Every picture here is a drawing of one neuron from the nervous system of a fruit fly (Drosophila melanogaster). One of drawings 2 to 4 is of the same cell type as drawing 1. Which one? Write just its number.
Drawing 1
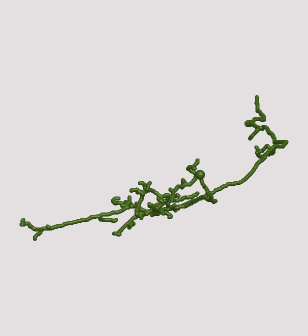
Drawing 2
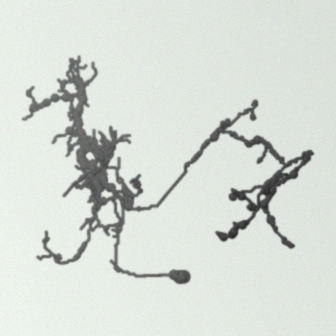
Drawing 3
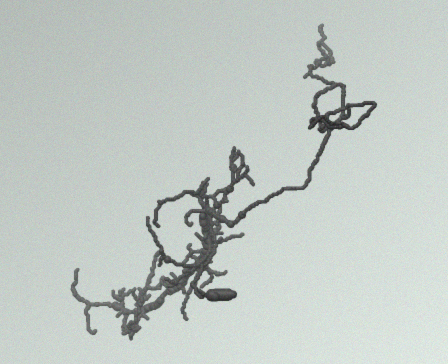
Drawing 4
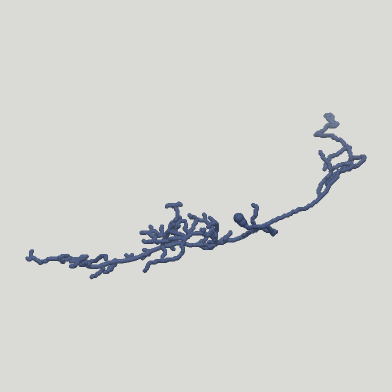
3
